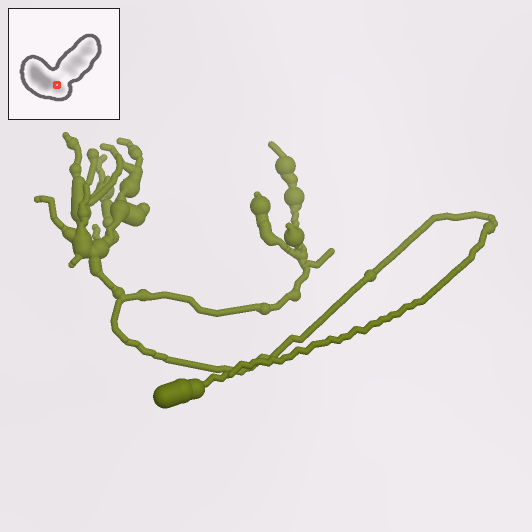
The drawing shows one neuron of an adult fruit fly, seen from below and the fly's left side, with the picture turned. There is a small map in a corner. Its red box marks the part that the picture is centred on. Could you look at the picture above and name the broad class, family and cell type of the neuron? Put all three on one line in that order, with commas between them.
optic-lobe intrinsic neuron, T, T5b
